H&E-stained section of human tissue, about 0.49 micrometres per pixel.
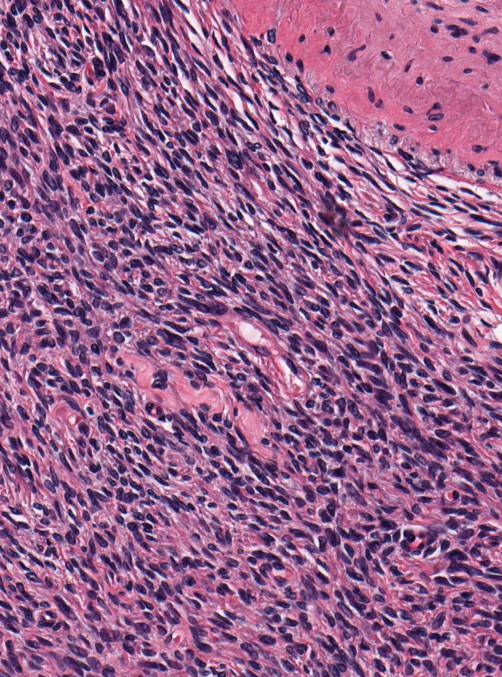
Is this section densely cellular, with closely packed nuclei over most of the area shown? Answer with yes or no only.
Yes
